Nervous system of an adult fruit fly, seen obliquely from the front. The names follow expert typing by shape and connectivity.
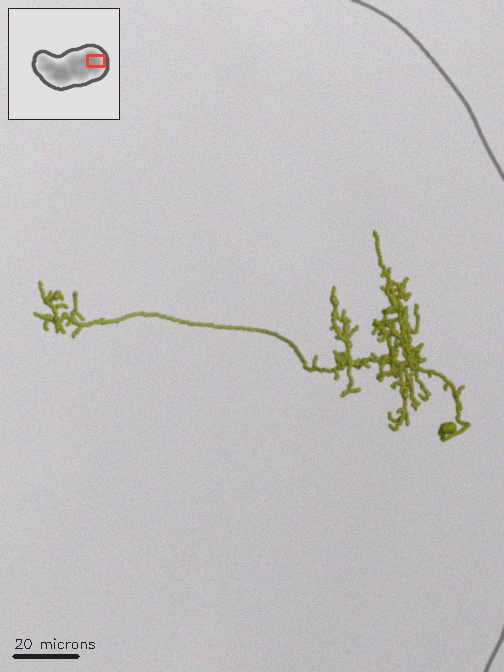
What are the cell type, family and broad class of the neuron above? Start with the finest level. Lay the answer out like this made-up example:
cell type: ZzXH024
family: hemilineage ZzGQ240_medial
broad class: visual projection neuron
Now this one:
cell type: Tm16
family: Tm
broad class: optic-lobe intrinsic neuron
